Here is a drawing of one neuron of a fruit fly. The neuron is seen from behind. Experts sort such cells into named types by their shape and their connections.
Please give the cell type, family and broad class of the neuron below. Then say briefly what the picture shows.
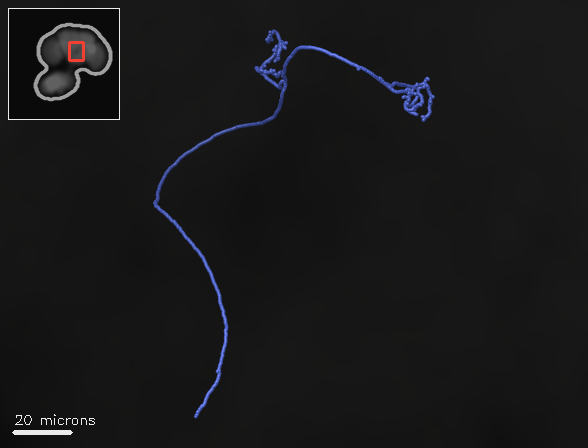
It is of cell type ORN_VM7d. Its family is called class olfactory. Its broad class is sensory neuron entering the brain. The drawing shows no cell body. From top to bottom in the picture it spans about 140 microns.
